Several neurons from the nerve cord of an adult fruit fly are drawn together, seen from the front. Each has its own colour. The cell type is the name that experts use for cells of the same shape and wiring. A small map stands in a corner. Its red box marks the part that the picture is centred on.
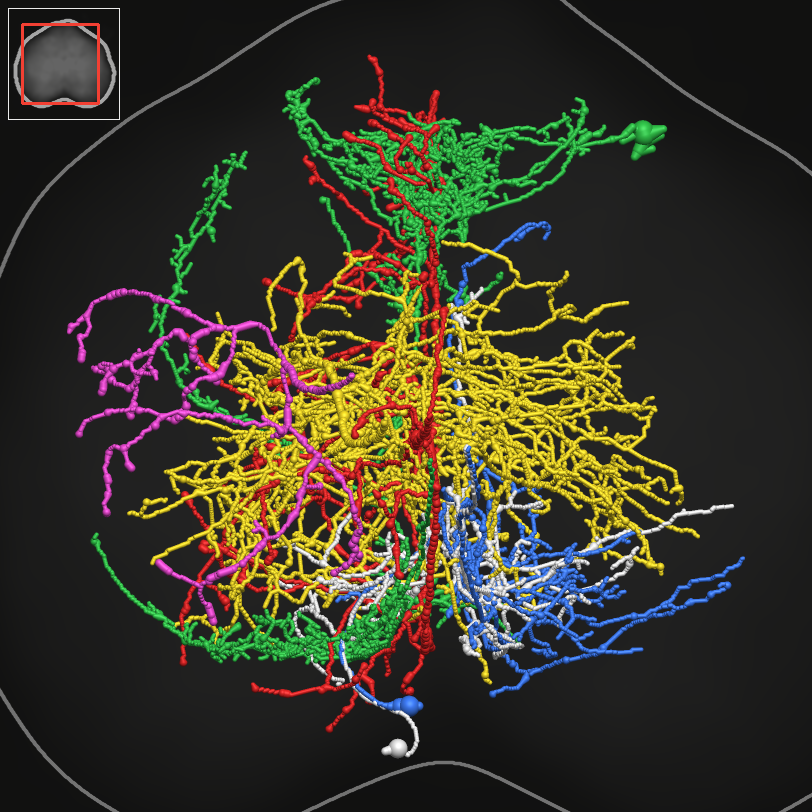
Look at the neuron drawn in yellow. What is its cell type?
DNge047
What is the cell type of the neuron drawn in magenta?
DNge011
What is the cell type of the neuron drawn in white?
AN05B078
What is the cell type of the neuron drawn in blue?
AN05B081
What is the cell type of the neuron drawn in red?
DNg102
